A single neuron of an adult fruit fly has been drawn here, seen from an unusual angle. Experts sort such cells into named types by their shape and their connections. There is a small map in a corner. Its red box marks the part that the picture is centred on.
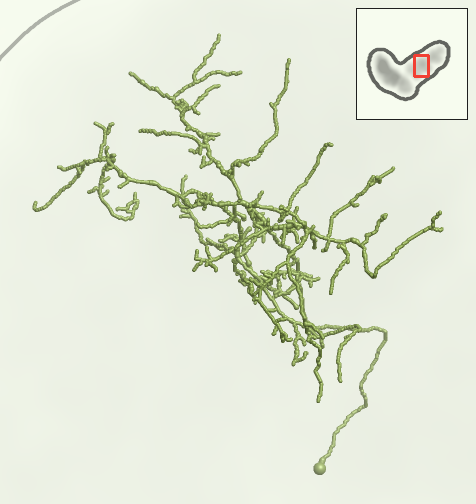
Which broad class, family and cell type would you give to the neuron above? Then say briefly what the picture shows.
It is a nerve-cord intrinsic neuron. The family is hemilineage 00A. It is of cell type IN00A056. The picture shows dozens of branch ends. As drawn here it is about as wide as it is tall.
